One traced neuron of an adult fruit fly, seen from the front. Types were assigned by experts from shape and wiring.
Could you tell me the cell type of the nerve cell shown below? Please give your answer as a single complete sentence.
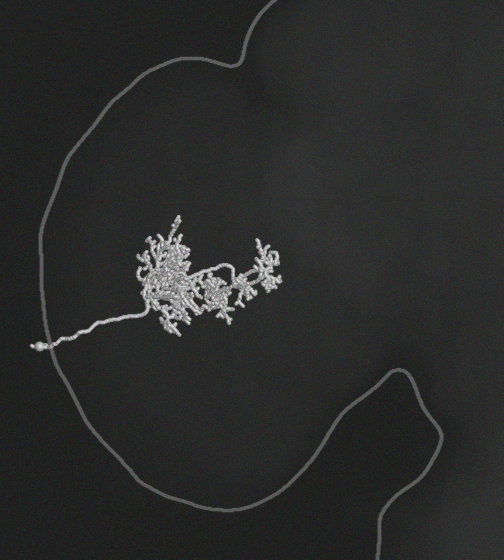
The cell type of this nerve cell is TmY16.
